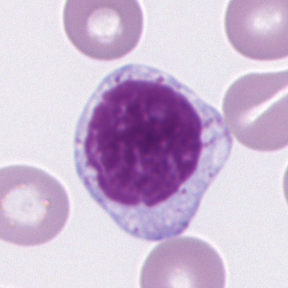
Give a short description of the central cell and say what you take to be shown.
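First, the outline is irregular, with a blunt angular corner on the right. Second, the nucleus sits off-centre toward the upper left, leaving the widest cytoplasm below. Third, no nucleolus shows. Fourth, a few small reddish-purple granules are scattered in the cytoplasm. Name: large granular lymphocyte.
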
